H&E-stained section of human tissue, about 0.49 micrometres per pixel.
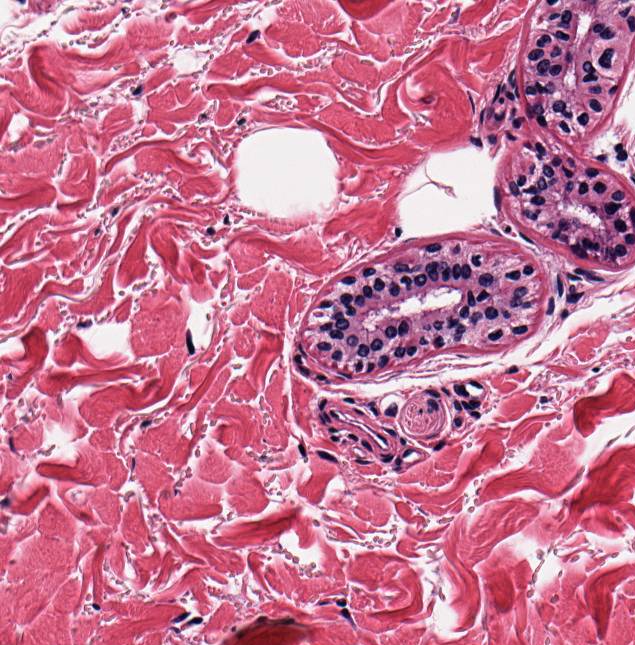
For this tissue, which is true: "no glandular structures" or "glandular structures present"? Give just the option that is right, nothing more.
Glandular structures present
